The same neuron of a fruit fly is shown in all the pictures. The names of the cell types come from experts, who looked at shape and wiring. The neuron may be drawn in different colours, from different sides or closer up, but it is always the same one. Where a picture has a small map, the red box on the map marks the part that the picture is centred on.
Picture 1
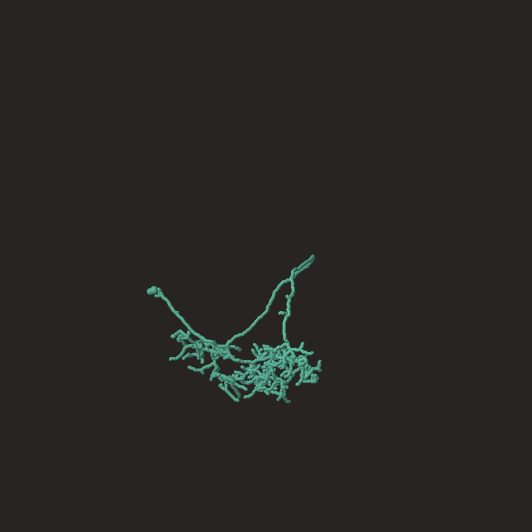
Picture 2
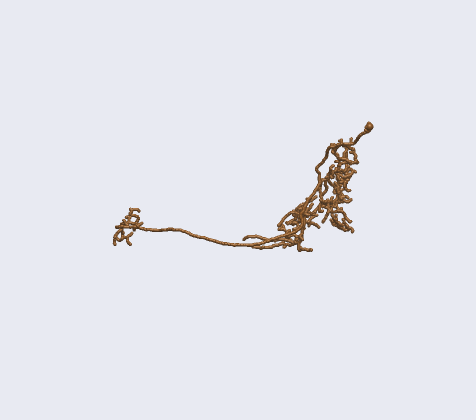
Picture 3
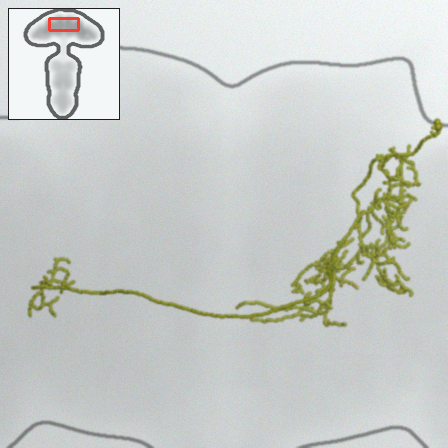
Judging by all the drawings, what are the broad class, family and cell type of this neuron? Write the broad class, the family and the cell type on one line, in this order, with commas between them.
central-brain intrinsic neuron, hemilineage ALl1_ventral, CB2153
